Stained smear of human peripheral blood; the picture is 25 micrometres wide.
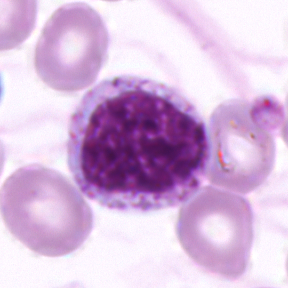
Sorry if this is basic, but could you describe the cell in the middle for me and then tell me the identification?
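Cell about 12 micrometres across; outline smooth, roughly round, no surface projections. Nucleus about 11 micrometres across, about 70% of cell area. Chromatin dark purple, clumped into coarse patches with paler gaps. Cytoplasm a narrow rim only, fine reddish-purple granules scattered through it. This is a metamyelocyte.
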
